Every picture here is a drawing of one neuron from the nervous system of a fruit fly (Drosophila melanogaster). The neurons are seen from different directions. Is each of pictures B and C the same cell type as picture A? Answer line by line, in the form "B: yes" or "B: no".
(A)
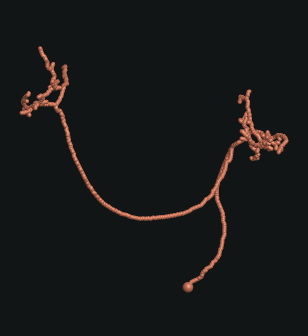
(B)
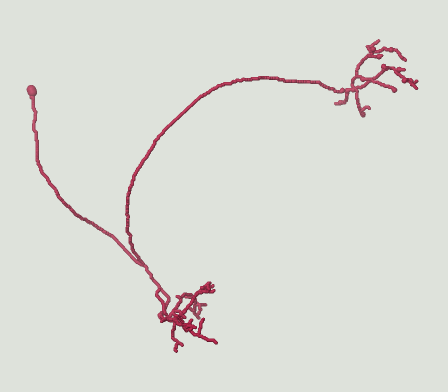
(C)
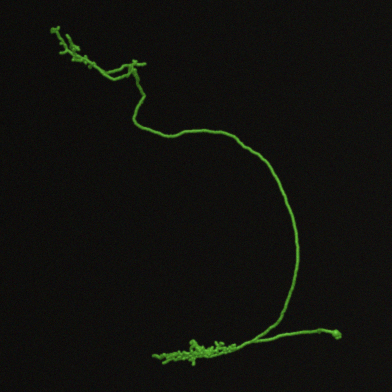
B: yes
C: no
